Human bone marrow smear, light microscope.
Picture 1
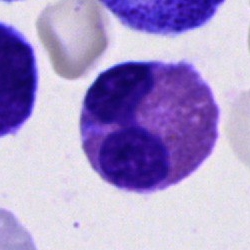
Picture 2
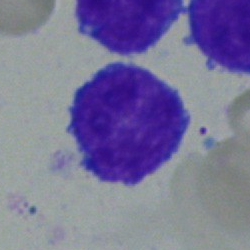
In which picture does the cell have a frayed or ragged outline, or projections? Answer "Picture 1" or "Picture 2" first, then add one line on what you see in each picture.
Picture 2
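What picture 1 shows: The cell has a round, smooth outline.
What picture 2 shows: The margin is slightly ragged with small blebs, mostly on the left and lower left.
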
